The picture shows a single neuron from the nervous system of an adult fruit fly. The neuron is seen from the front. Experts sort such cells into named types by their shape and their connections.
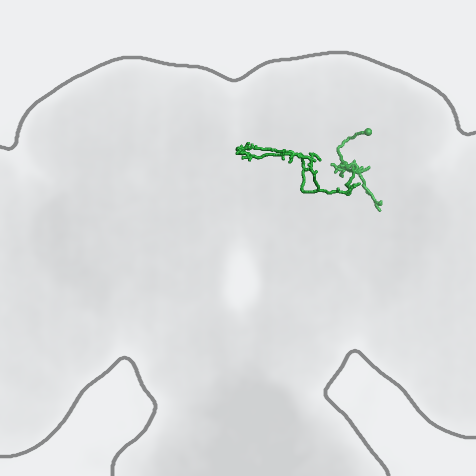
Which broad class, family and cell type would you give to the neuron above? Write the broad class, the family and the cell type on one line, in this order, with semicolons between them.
central-brain intrinsic neuron; class Kenyon Cell; KCg-d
